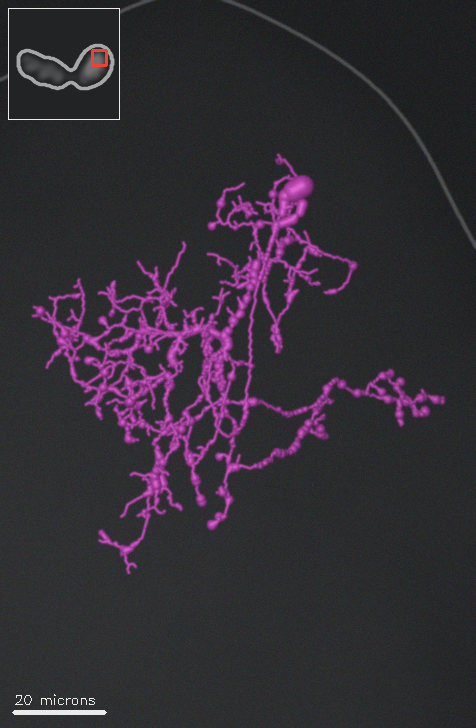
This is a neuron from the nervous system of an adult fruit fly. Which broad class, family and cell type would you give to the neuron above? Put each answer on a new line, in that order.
central-brain intrinsic neuron
hemilineage VLPl4_dorsal
LH007m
